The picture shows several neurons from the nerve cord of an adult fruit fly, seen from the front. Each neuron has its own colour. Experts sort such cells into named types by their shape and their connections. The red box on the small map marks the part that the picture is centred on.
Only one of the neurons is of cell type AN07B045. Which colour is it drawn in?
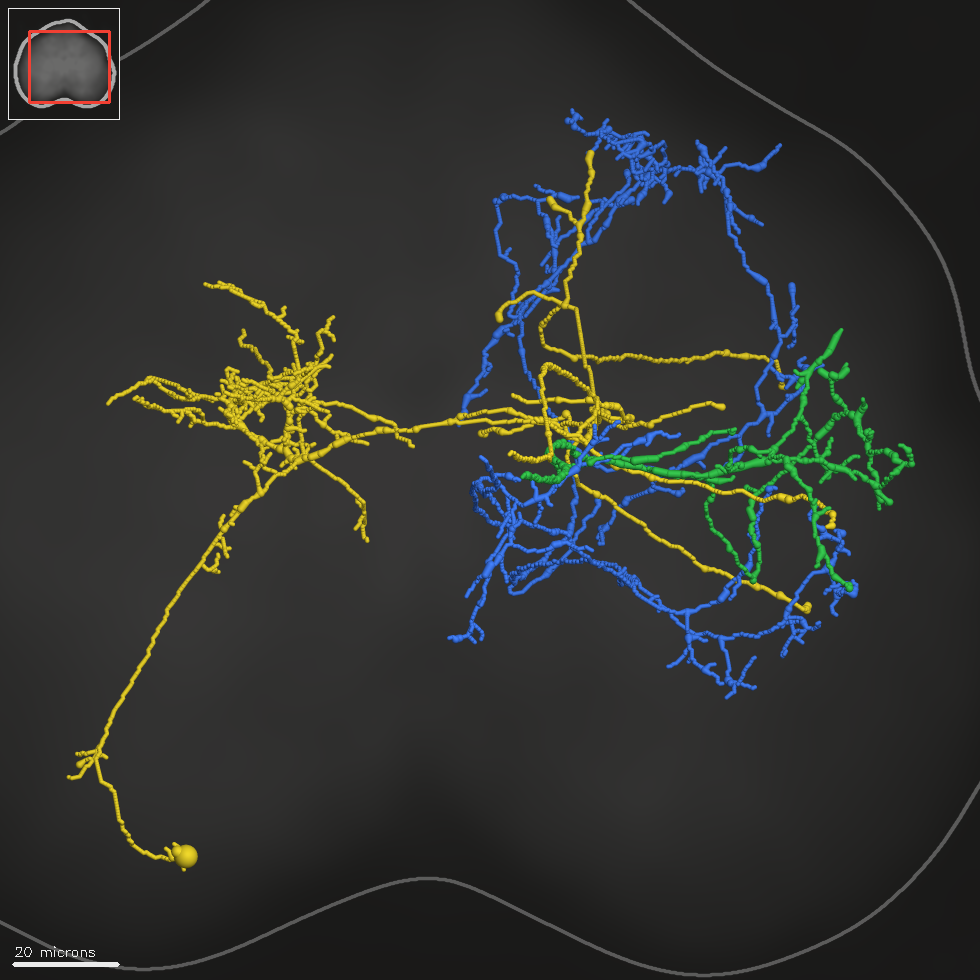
yellow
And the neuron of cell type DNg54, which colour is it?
green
